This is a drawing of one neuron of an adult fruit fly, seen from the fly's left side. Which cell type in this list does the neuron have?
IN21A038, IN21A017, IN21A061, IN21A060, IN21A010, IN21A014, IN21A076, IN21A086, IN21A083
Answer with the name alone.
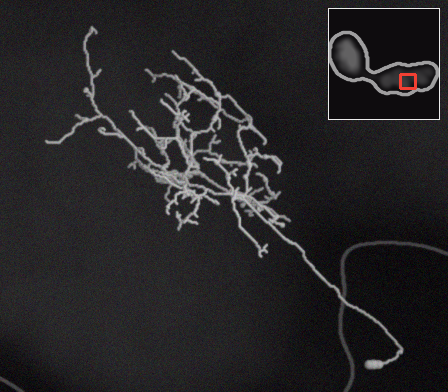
IN21A076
